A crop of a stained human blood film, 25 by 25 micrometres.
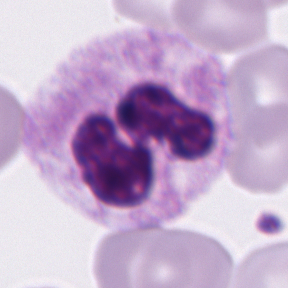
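Segmented neutrophil. Nucleus divided into two lobes; chromatin dark purple, coarsely clumped. Cytoplasm abundant, pale pinkish-lilac, filled with fine lilac granules. Central nucleated cell of a stained human peripheral blood smear.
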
